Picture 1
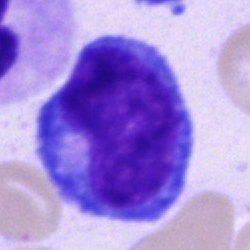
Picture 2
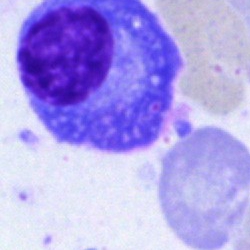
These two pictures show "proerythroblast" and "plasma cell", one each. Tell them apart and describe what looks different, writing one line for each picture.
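Picture 1: proerythroblast. The nucleus fills most of the cell and has an indentation on its left side.
Picture 2: plasma cell. The cytoplasm is abundant and stains deep blue.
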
